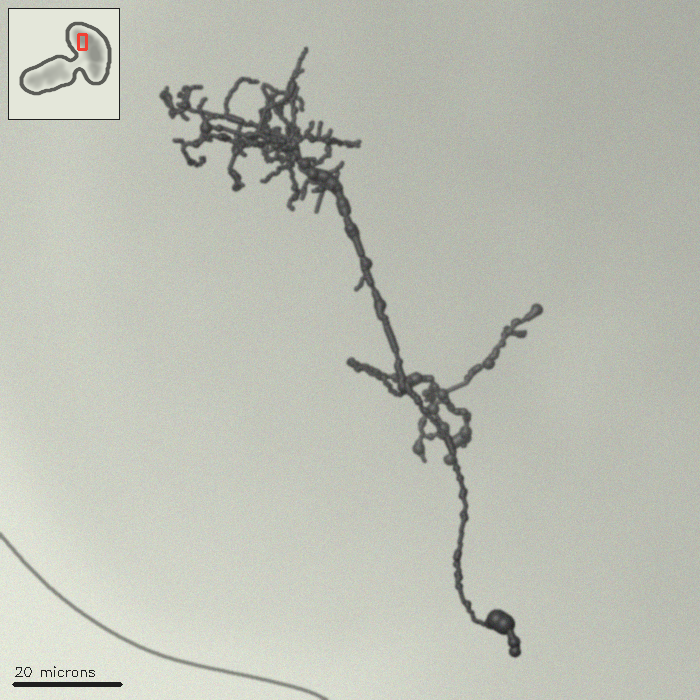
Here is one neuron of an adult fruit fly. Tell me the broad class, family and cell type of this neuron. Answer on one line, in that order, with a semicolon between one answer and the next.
visual projection neuron; LC; LC13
